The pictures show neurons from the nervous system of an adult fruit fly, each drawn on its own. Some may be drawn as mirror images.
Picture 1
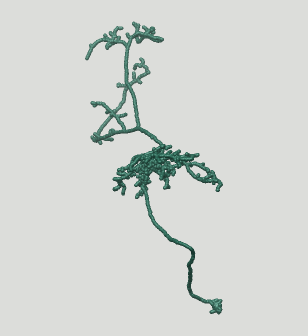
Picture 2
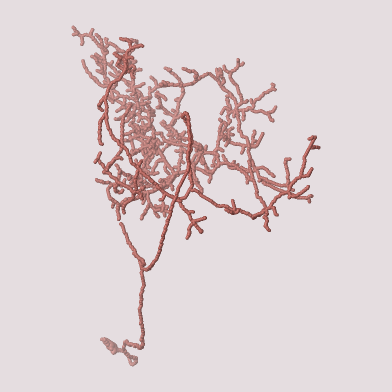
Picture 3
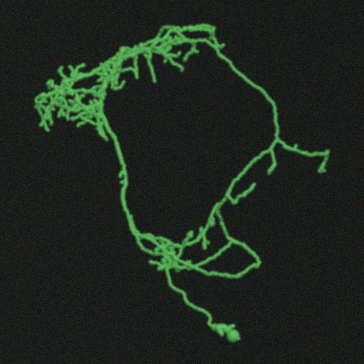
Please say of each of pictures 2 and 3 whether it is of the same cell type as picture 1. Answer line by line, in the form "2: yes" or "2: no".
2: no
3: no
